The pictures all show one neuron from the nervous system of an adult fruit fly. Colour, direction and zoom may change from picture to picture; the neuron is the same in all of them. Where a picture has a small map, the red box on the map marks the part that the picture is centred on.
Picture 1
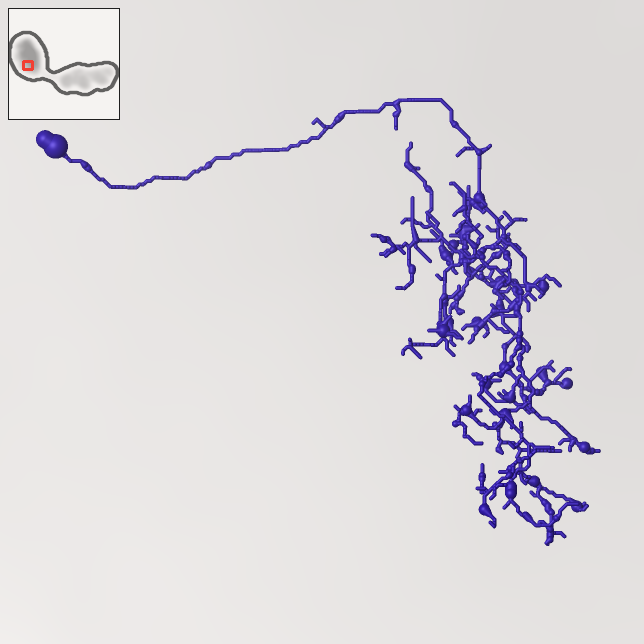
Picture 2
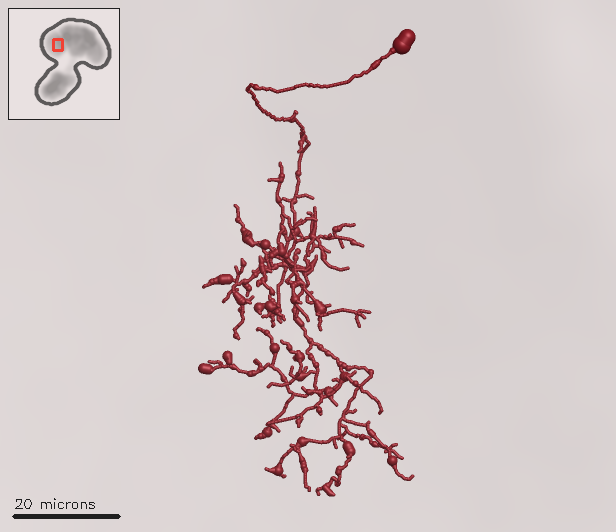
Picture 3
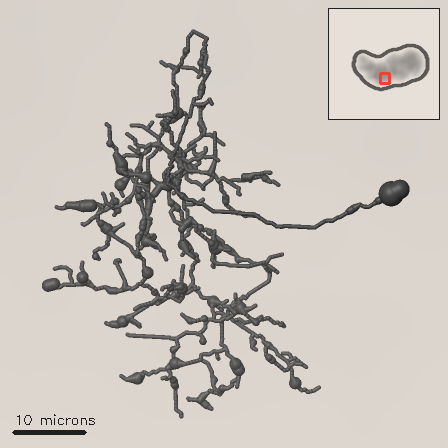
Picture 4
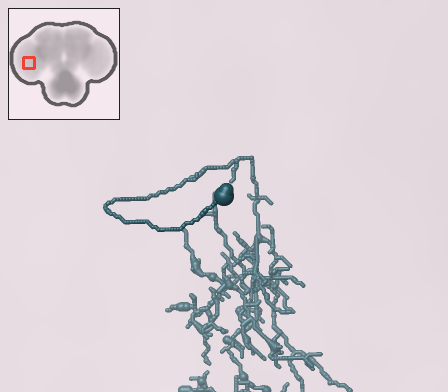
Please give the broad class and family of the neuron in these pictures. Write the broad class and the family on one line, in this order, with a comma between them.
optic-lobe intrinsic neuron, Cm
